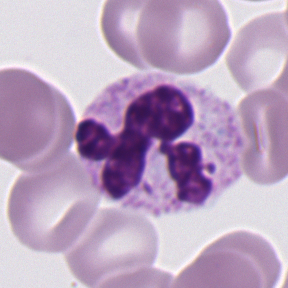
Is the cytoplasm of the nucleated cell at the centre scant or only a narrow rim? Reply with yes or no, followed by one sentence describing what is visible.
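No. The cytoplasm is plentiful and pale pinkish-lilac.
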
